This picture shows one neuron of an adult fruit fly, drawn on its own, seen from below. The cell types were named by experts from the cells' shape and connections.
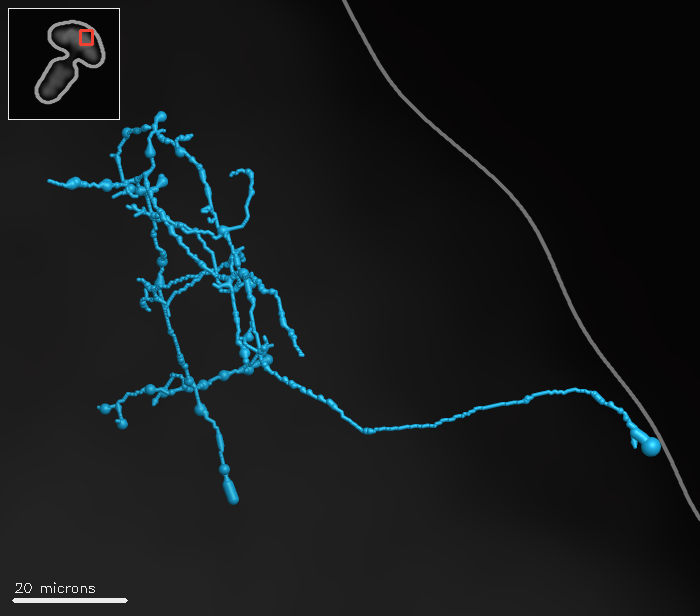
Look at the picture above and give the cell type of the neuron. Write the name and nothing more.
CRE055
